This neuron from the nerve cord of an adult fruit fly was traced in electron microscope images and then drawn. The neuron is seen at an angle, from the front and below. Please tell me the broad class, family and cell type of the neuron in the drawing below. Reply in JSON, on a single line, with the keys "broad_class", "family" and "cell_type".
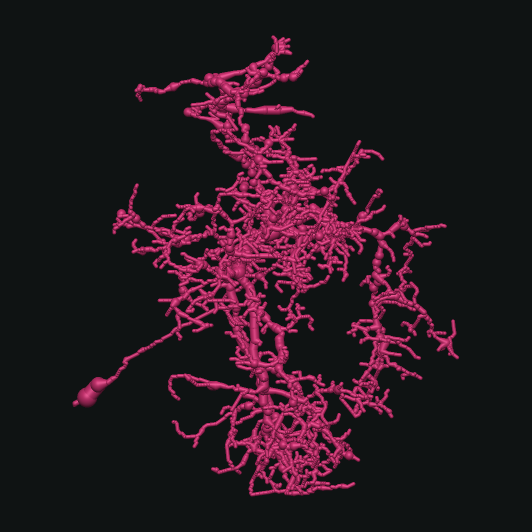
{"broad_class": "nerve-cord intrinsic neuron", "family": "hemilineage 20A.22A", "cell_type": "IN20A.22A006"}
